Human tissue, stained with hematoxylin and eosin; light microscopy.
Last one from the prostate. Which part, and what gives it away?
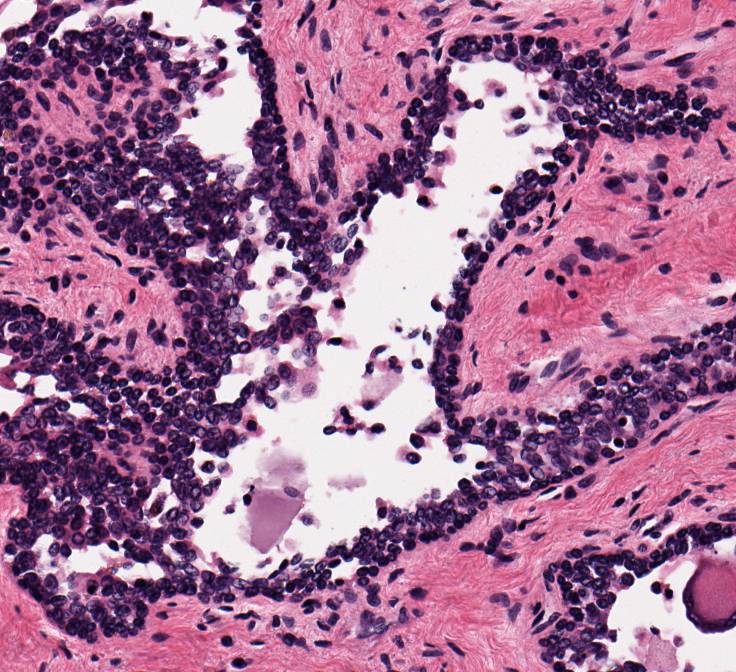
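This is prostatic gland.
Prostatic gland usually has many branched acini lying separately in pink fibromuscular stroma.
Here irregular, branching epithelial units, whose cells have small round to oval dark nuclei and scant cytoplasm, lie in dense pink fibromuscular stroma with scattered spindle-shaped nuclei. A round, dense, deep pink body sits in a small lumen at the lower right corner.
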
